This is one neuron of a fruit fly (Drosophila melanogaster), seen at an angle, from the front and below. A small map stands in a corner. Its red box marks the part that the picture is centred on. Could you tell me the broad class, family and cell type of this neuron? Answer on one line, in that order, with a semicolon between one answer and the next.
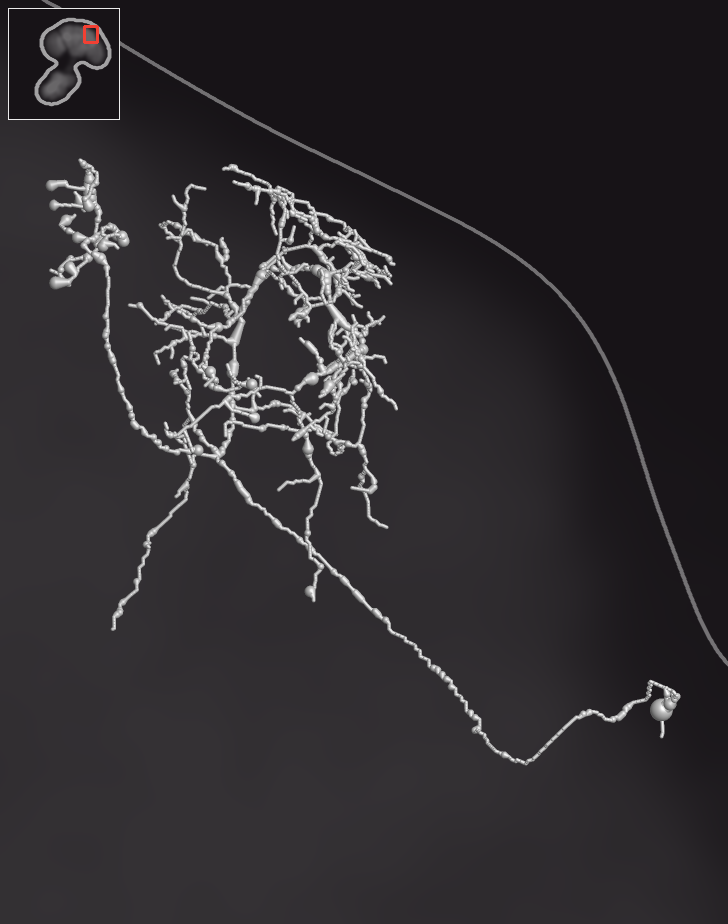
central-brain intrinsic neuron; hemilineage SLPal3_and_SLPal4_dorsal; CB4121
